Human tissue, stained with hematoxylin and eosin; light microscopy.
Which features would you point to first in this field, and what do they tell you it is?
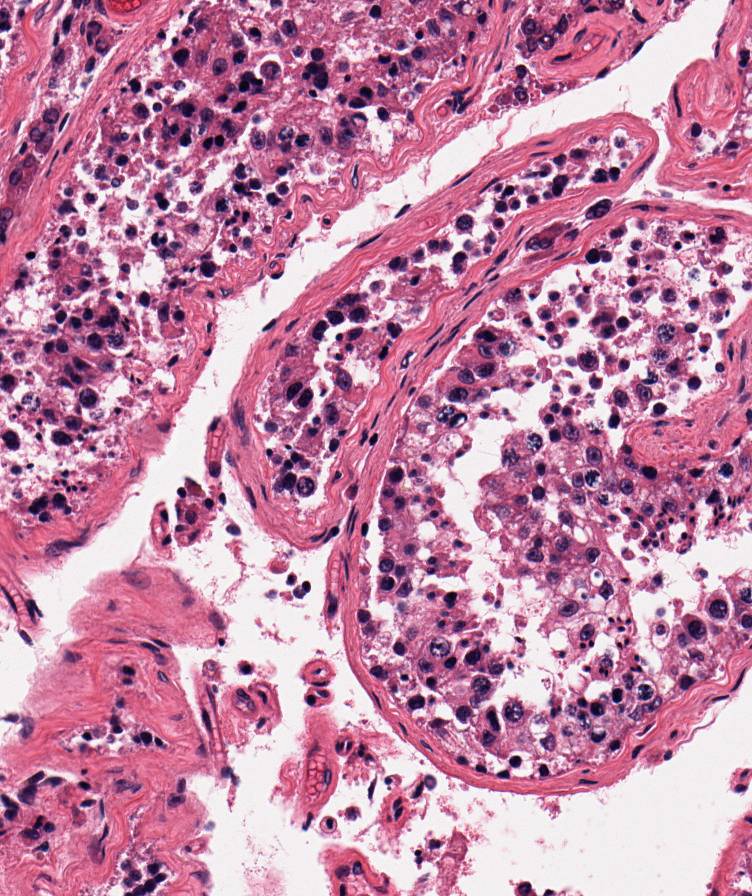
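Seminiferous tubule is the main structure here. Loosely cohesive cells fill each unit instead of forming one orderly layer around an open lumen, unlike the single even row of the epididymal duct. Many large cells with round nuclei and prominent nucleoli crowd the large unit on the right, and small, dense, dark round nuclei are scattered among the larger cells in the units.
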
